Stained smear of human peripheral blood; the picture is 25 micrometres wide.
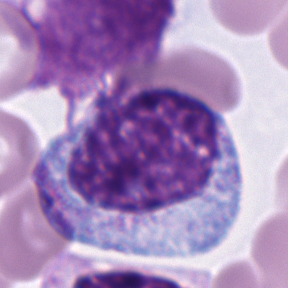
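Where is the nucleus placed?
Toward the top, leaving the widest band of cytoplasm below.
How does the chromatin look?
Dark purple, patchy, with small pale gaps.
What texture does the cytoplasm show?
Fine, dusty speckling, without coarse granules.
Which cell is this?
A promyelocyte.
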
